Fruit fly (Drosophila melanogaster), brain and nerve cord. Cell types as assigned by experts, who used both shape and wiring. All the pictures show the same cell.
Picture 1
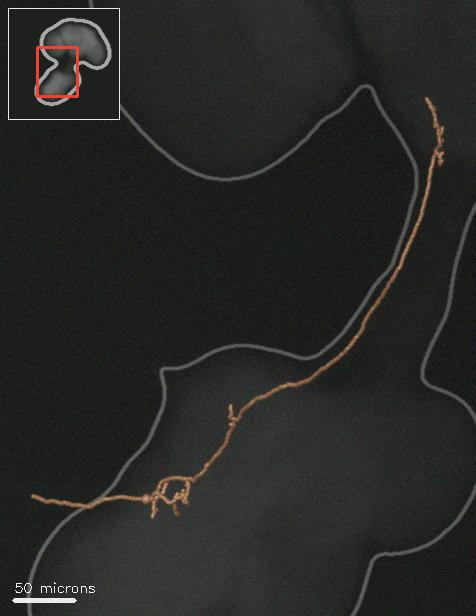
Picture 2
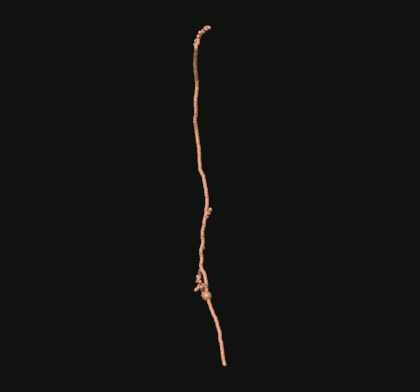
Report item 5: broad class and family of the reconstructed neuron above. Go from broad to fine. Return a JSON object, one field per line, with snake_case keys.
{
 "broad_class": "sensory neuron ascending to the brain",
 "family": "class mechanosensory proprioceptive"
}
